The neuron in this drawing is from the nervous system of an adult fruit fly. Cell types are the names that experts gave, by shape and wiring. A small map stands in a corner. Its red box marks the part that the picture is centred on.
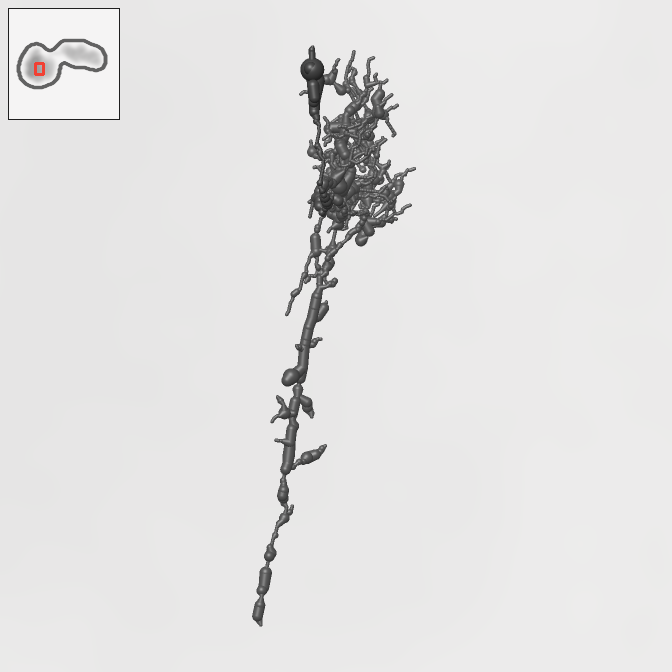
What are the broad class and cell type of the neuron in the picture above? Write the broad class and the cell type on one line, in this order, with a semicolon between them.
central-brain intrinsic neuron; WED063_b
